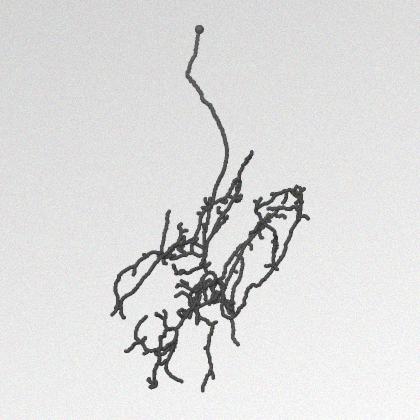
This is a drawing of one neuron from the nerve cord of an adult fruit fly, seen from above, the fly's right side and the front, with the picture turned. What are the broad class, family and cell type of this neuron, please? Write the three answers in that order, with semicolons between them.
nerve-cord intrinsic neuron; hemilineage 05B; IN05B090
